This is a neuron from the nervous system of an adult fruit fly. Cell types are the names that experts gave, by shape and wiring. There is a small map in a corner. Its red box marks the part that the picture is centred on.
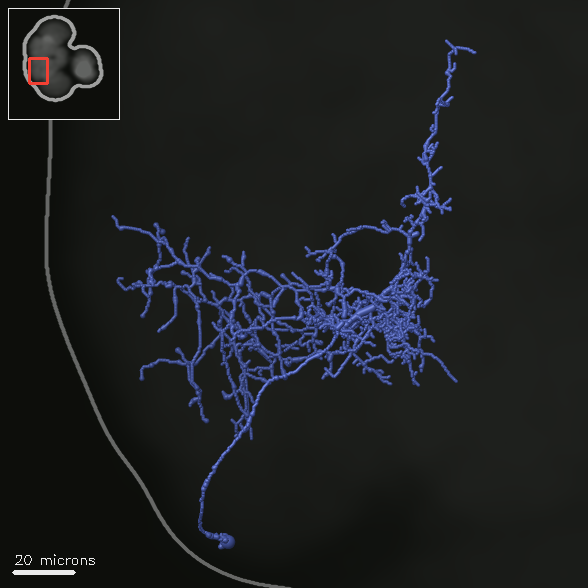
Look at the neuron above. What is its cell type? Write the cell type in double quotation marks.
"SLP321"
